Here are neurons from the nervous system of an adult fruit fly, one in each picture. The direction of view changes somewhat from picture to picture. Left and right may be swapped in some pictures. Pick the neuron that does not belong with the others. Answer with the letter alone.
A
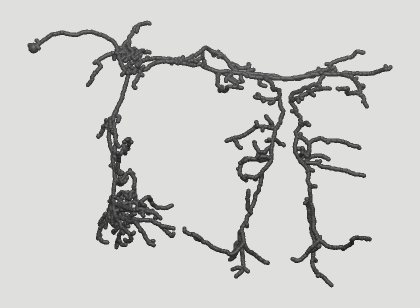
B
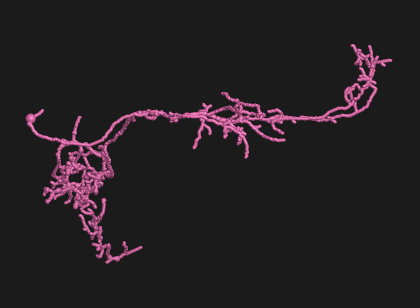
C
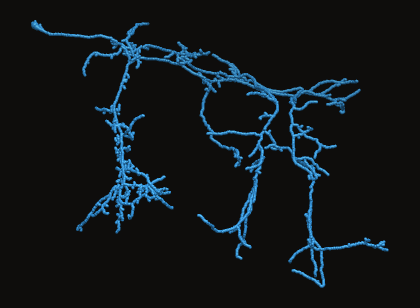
B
